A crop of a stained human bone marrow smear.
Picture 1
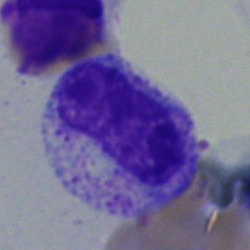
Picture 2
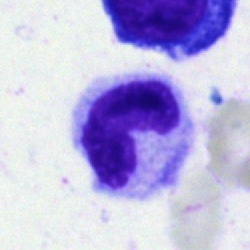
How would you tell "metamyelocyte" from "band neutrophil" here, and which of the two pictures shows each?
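A metamyelocyte appears in picture 1, a band neutrophil in picture 2. The metamyelocyte has a smoothly rounded to oval outline, and its nucleus is off-centre toward the upper right, leaving most of the cytoplasm on the lower left. That cytoplasm is pale, with a very light background between the granules. The band neutrophil has a roughly round outline with a smooth border and a nucleus curved into a thick C or horseshoe shape, its concave side facing toward the lower right.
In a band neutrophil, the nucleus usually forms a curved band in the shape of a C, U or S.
Its chromatin stains dark purple and looks dense, and no nucleoli are visible.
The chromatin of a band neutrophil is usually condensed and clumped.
Pale lilac-grey cytoplasm fills the curve of the nucleus. In picture 1, another darkly stained cell lies close by at the upper left.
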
